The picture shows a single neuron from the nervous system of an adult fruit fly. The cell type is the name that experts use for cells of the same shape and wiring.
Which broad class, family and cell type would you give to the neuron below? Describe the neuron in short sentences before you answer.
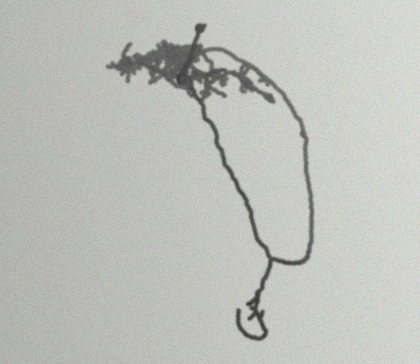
Its cell body lies at the top of the picture. As drawn here it is taller than it is wide. Its broad class is central-brain intrinsic neuron. Its family is hemilineage DM2_central. The cell type is SMP299.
